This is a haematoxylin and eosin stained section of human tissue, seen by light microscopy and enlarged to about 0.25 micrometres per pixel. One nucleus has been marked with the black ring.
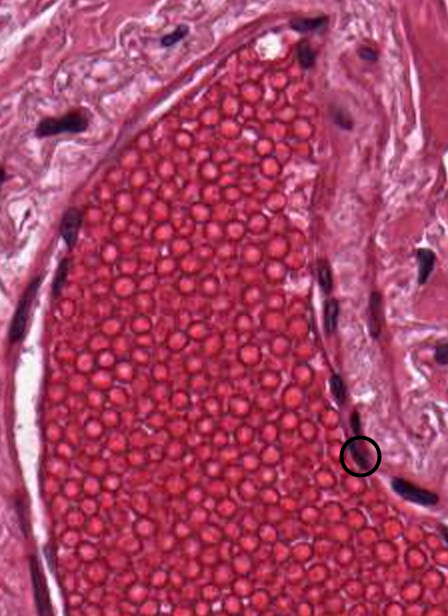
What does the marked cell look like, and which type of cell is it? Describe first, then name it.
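The nucleus is elongated and narrow, tapering toward its ends, and stained dark purple fairly evenly throughout. No distinct cytoplasm can be made out around the nucleus; the cell appears as little more than a thin dark nuclear streak. On its outer side it borders pink fibrous tissue of the vessel wall. It is one of a row of similar flat, elongated nuclei spaced along the lining of this vessel. This is an endothelial cell.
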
